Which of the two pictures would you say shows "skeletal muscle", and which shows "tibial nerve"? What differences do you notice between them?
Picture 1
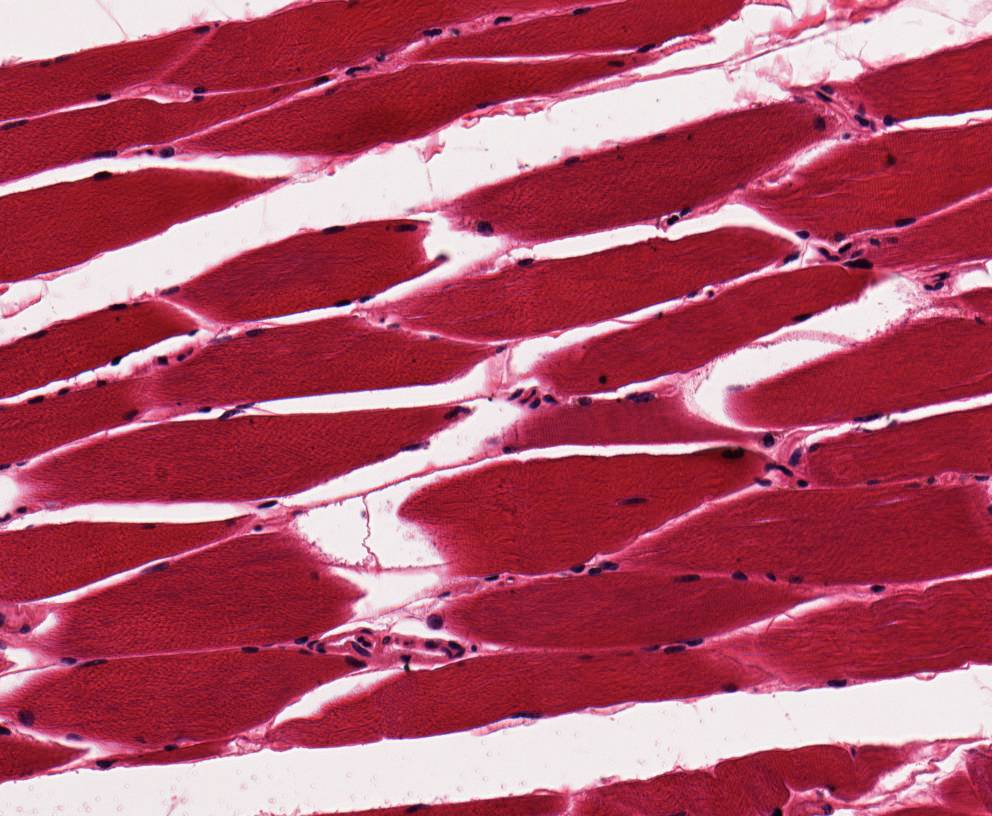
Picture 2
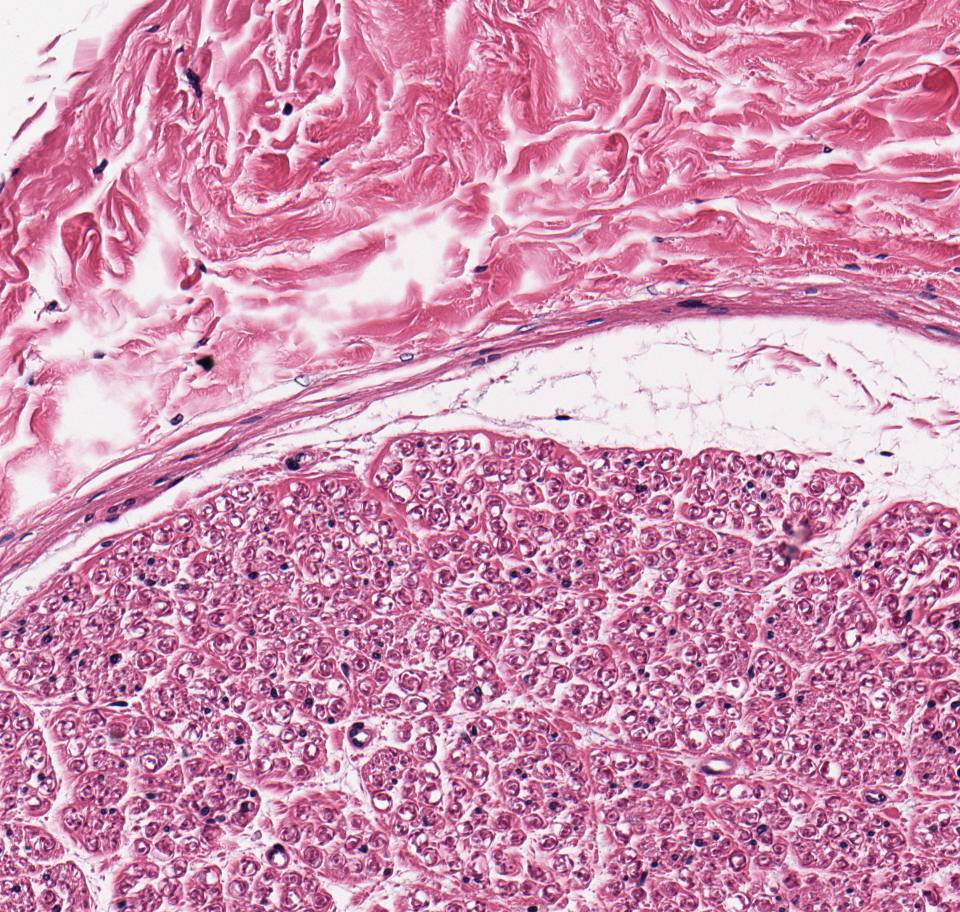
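Here, picture 2 is the tibial nerve, and picture 1 is skeletal muscle. In picture 1 the fibres are unbranched and do not join; their cytoplasm stains a deep, even red, and their dark, flattened nuclei lie at the edges. Small clusters of dark nuclei sit in the thin connective tissue between fibres, most noticeably near the centre. In picture 2 the myelinated nerve fibres are cut in cross-section, each showing a small pink central axon inside a pale ring.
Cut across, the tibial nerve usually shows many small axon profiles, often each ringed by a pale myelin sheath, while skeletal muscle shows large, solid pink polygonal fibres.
These nerve fibres are grouped into small clusters separated by thin pink septa, with small dark nuclei scattered sparsely among them. A thin layer of flattened cells with elongated dark nuclei curves from the left side up toward the upper right, bordering the fibre mass.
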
